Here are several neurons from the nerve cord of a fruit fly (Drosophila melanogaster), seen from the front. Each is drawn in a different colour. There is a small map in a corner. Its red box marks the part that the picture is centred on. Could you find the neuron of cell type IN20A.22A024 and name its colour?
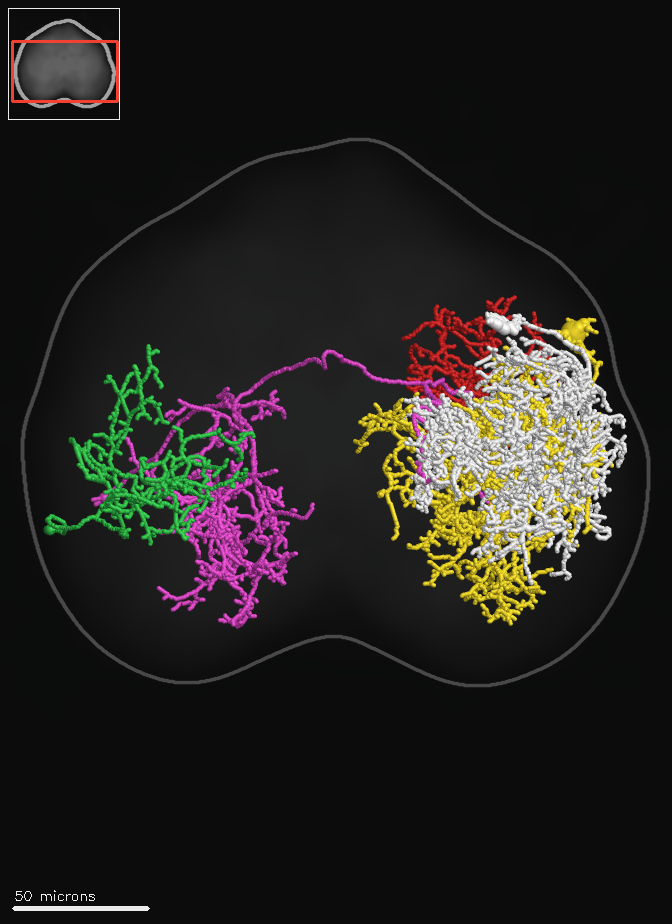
green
